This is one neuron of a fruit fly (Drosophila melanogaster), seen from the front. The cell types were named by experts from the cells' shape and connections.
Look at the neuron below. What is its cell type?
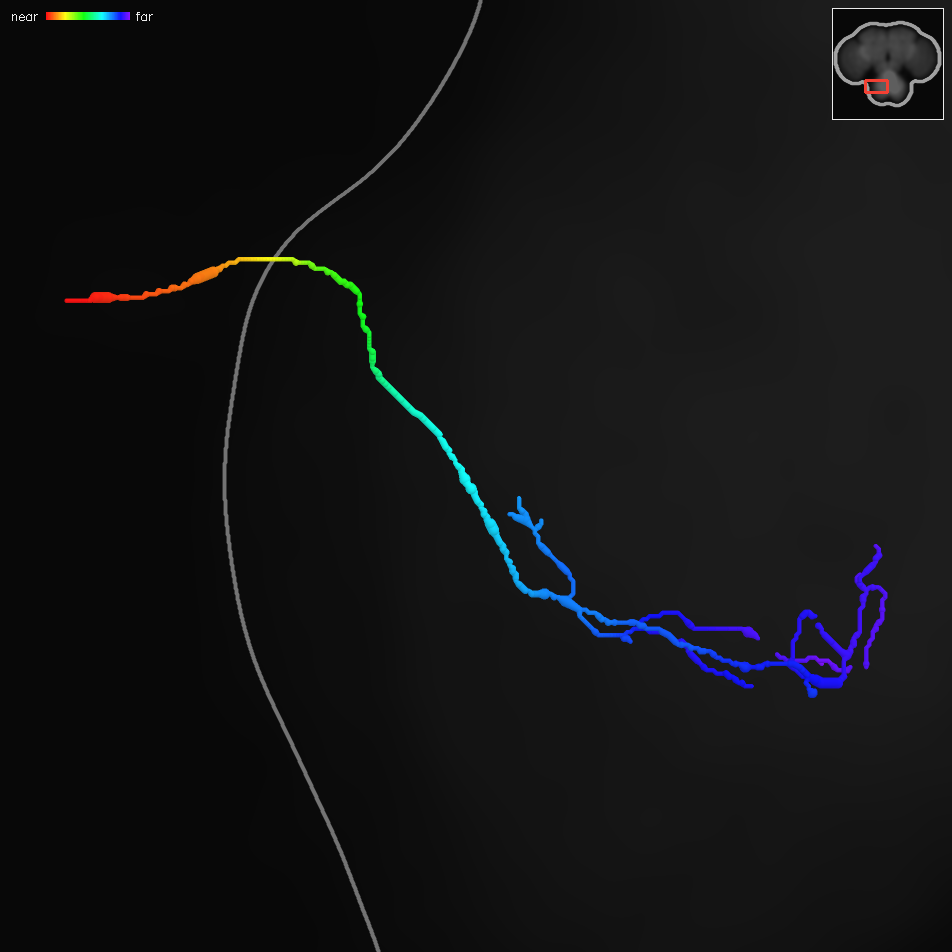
WG2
